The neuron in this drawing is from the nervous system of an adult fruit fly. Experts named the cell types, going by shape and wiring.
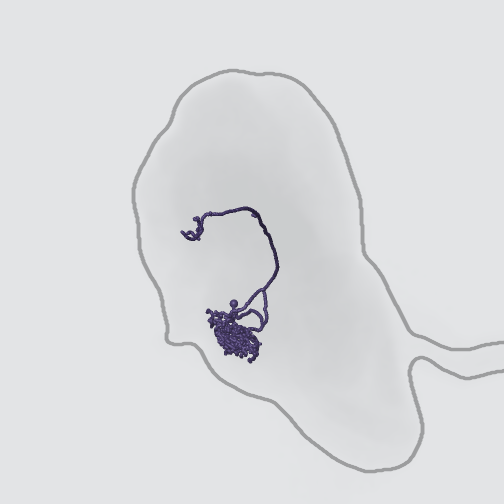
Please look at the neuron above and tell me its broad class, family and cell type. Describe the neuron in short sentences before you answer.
Its cell body lies in the middle of the picture. In this view it is taller than it is wide. Its broad class is central-brain intrinsic neuron. Its family is hemilineage VLPl&d1_lateral. The cell type is AVLP261_a.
